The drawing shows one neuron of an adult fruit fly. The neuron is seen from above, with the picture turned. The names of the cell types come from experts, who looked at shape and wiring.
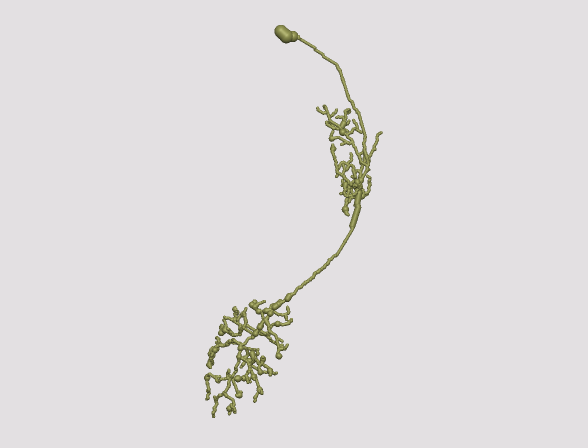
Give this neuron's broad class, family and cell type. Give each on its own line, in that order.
central-brain intrinsic neuron
hemilineage EBa1
ER3a_b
